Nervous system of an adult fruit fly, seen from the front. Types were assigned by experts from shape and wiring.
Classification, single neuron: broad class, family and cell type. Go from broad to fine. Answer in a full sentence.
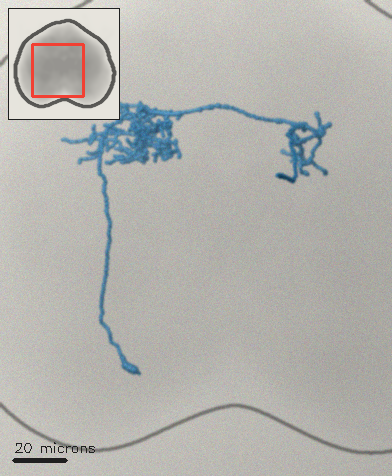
An ascending neuron of hemilineage 06A, type AN06A095.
